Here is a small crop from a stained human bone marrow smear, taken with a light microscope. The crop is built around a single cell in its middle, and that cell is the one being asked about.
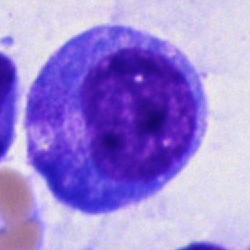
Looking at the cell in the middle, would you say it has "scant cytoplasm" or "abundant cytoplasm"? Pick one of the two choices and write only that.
Abundant cytoplasm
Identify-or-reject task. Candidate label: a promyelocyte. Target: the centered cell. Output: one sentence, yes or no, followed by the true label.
Yes, the cell that lies centrally is a promyelocyte.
